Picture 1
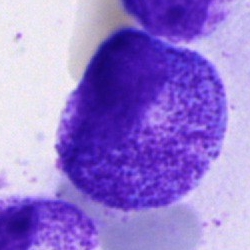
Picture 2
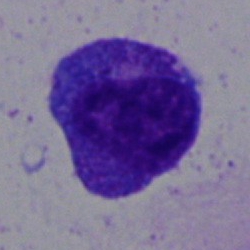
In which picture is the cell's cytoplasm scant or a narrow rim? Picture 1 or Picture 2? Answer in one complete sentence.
There is only a narrow rim of cytoplasm in the cell in picture 2.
